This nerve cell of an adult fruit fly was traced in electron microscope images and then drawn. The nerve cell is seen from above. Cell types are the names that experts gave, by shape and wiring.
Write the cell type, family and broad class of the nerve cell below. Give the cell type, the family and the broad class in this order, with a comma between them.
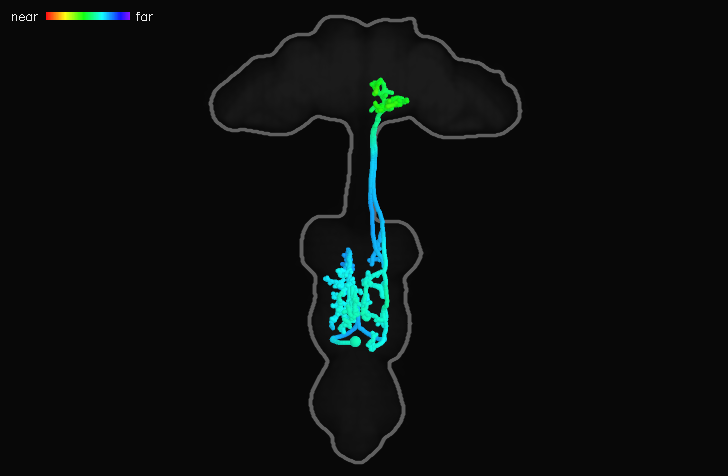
AN19B024, hemilineage 19B, ascending neuron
